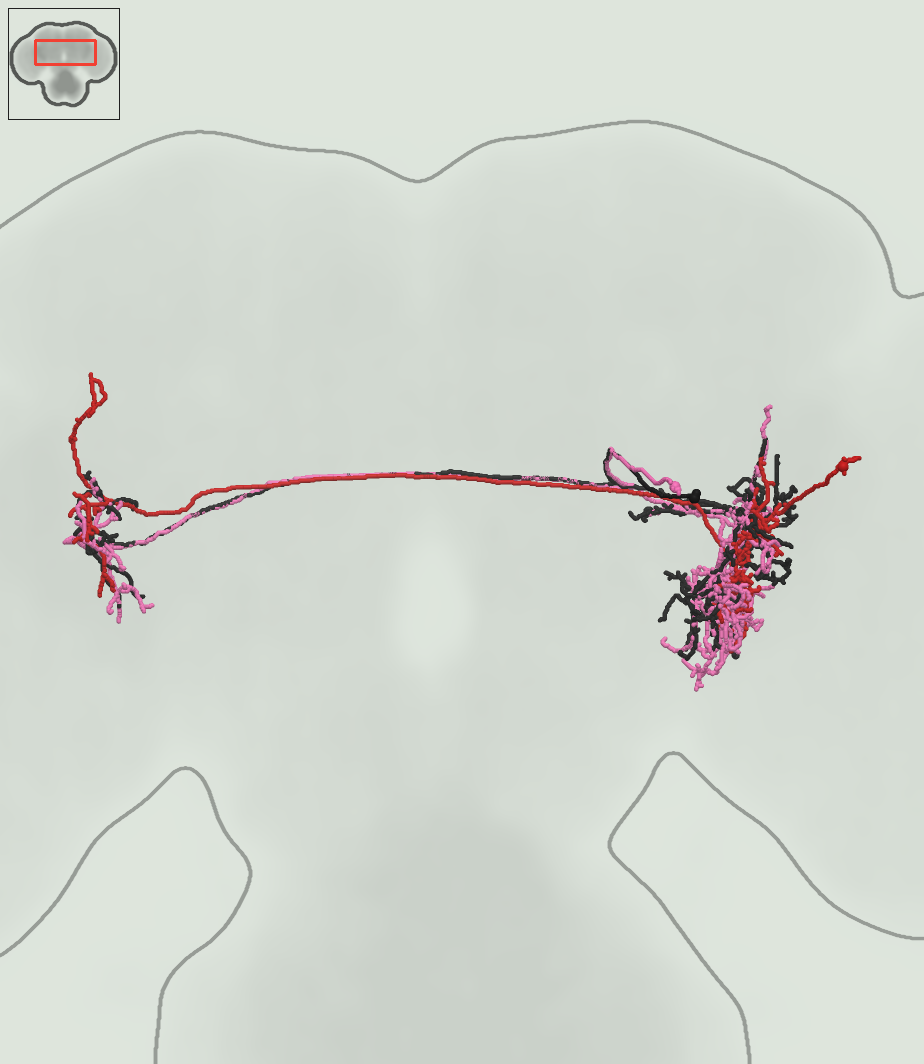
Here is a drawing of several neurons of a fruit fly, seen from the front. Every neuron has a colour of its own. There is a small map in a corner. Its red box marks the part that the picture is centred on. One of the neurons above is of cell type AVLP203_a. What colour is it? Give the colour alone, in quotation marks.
"pink"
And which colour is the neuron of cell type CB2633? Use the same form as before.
"red"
